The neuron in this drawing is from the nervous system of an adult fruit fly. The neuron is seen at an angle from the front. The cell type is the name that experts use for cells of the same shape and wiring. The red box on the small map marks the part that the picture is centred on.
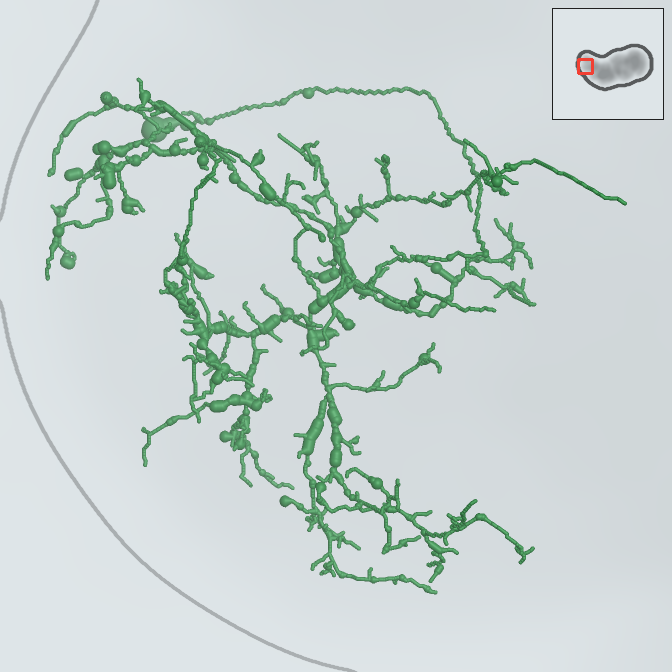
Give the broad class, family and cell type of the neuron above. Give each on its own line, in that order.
nerve-cord intrinsic neuron
hemilineage 21A
IN21A047_b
